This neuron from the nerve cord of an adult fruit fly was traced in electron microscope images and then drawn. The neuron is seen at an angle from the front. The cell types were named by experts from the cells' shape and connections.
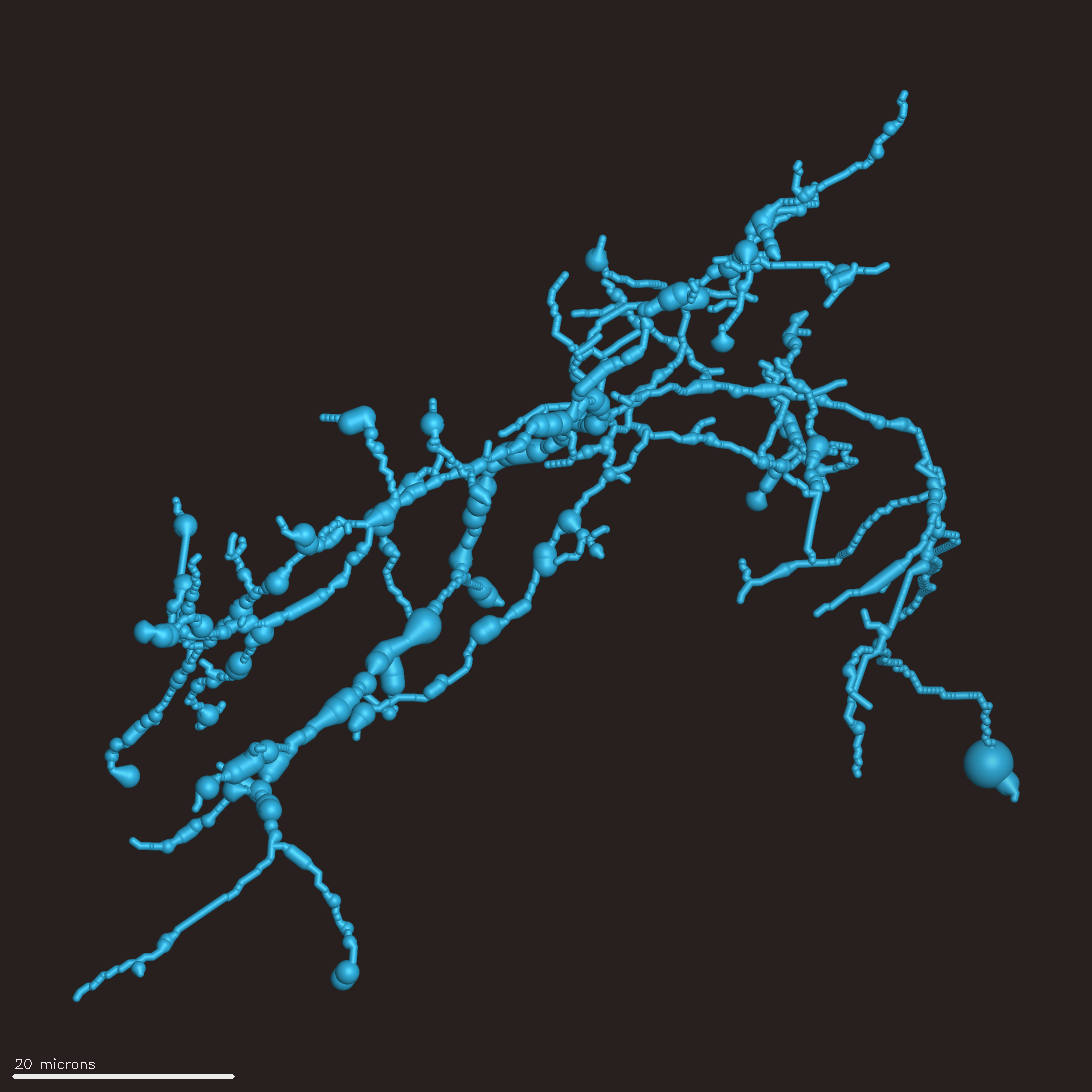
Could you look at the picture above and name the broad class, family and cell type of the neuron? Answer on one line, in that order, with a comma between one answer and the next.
nerve-cord intrinsic neuron, hemilineage 21A, IN21A050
